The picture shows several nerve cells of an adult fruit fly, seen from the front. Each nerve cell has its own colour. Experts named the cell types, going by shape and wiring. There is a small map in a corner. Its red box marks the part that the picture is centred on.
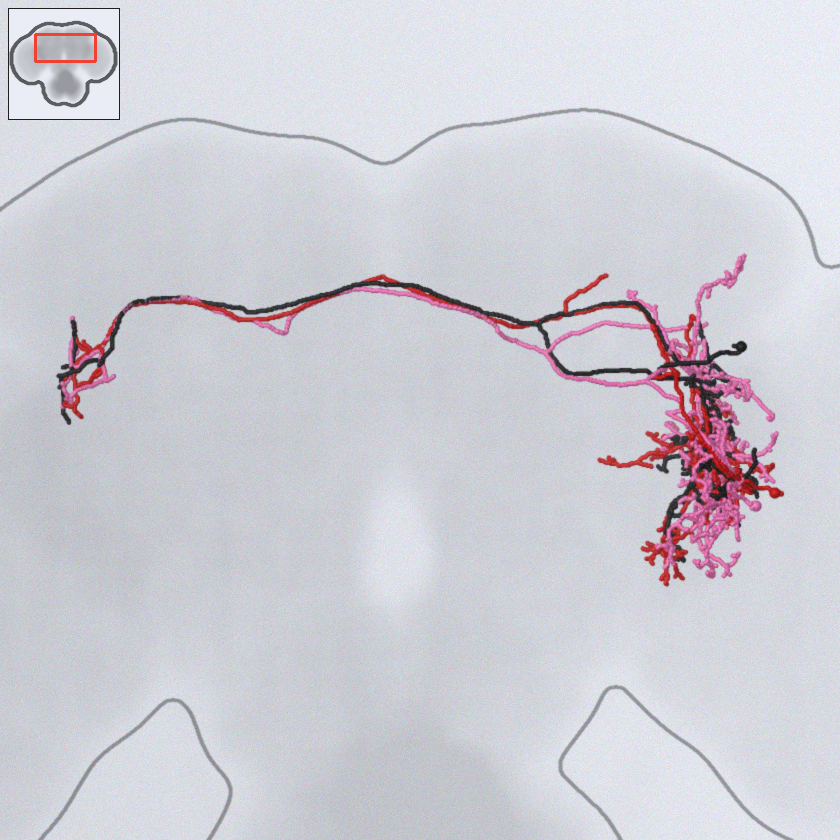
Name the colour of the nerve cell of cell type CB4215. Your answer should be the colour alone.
black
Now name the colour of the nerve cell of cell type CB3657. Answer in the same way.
red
